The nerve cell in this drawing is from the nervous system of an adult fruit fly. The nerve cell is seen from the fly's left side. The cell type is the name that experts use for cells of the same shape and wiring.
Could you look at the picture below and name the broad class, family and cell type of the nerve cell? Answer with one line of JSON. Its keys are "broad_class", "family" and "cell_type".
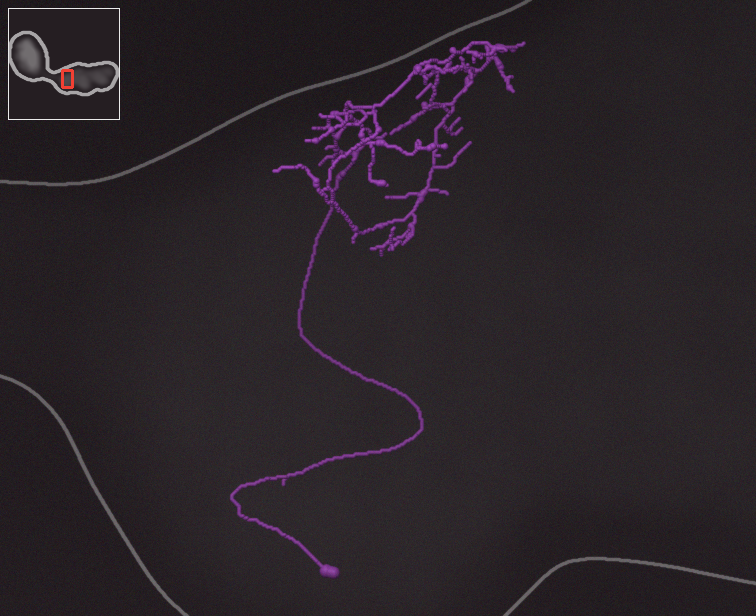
{"broad_class": "nerve-cord intrinsic neuron", "family": "hemilineage 02A", "cell_type": "IN02A057"}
